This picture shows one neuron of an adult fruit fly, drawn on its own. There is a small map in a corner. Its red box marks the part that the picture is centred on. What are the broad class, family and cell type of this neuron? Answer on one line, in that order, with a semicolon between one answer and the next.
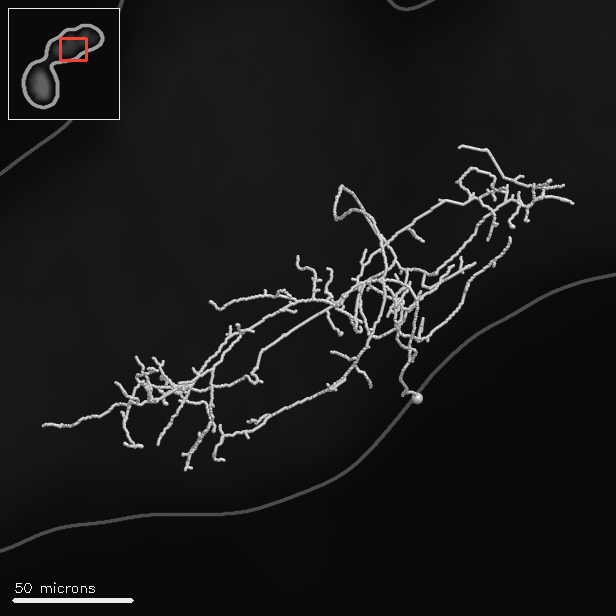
nerve-cord intrinsic neuron; hemilineage 19B; IN19B055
